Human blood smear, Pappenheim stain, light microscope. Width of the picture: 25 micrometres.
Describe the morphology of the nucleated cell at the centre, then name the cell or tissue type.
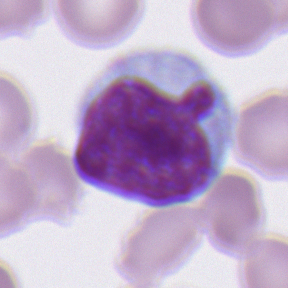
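The nucleus occupies most of the cell, and its chromatin stains dark purple. Around it lies pale blue cytoplasm, whose rim is widest along the top of the cell. This is a typical lymphocyte.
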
